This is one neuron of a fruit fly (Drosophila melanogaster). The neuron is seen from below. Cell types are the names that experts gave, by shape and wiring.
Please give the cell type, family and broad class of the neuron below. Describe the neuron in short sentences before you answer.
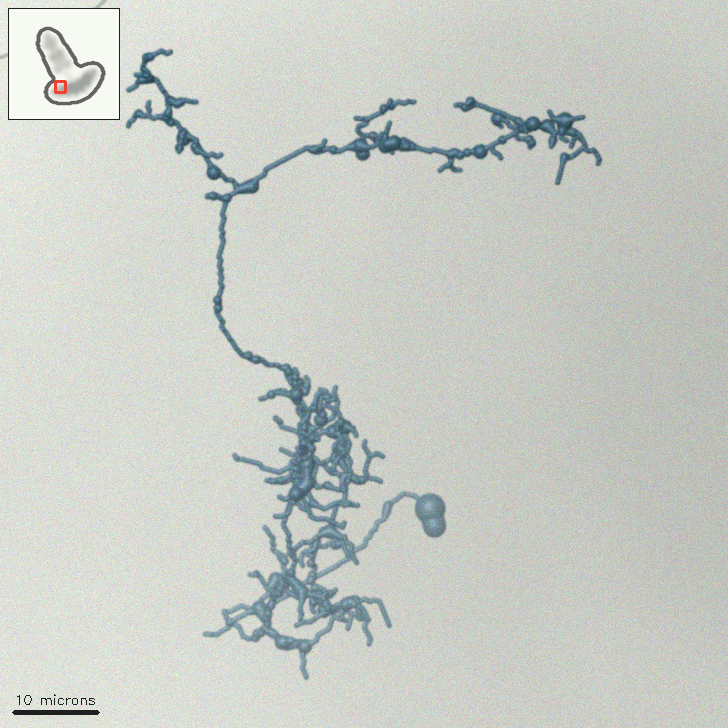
By the scale bar it is about 75 microns tall in this view. The picture shows dozens of branch ends. It is of cell type TmY5a. Its family is TmY. It is an optic-lobe intrinsic neuron.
